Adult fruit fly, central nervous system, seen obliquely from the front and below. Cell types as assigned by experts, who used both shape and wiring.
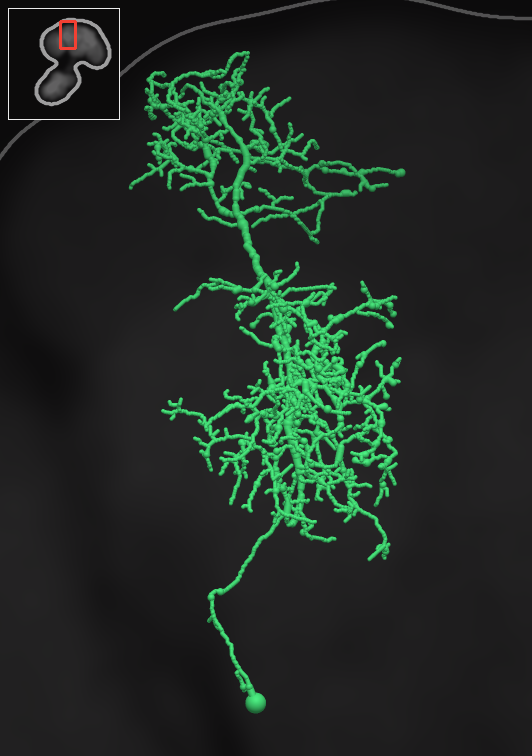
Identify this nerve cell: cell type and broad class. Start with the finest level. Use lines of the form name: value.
cell type: AVLP343
broad class: central-brain intrinsic neuron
